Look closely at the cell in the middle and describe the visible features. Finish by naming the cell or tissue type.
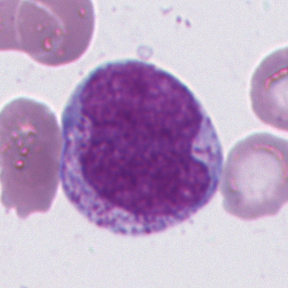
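Looking first at the outline, it is smooth and roughly round. The nucleus has a notch pressing into its right side. Around it the cytoplasm is a pale grey-blue, with fine purple granules scattered through it. This one is a promyelocyte.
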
